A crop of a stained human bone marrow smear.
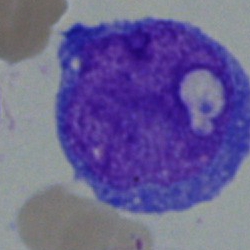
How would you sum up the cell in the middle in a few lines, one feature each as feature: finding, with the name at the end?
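Shape: roughly round, edge slightly irregular and frayed
Vacuole: clear, rounded, on the right, with a small dark dot inside
Second vacuole: much smaller, clear, near the upper-left edge
Granules: none distinct in the cytoplasm
Name: blast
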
